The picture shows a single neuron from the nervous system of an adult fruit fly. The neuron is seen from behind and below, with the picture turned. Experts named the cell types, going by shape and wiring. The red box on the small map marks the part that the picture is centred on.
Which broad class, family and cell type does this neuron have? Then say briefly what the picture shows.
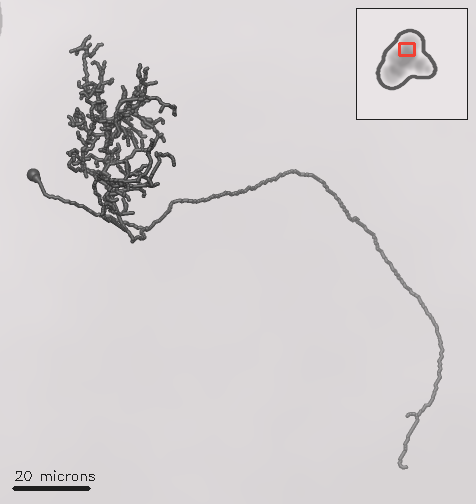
This is a visual projection neuron. Its family is LC. Its cell type is LC20b. By the scale bar it is about 120 microns tall in this view. The picture shows dozens of branch ends.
